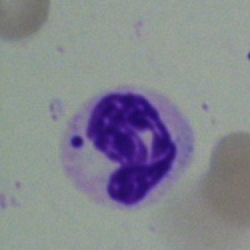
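Segmented neutrophil, the central cell in a stained human bone marrow smear. Its outline is round and smooth. The nucleus is a thick curved band folded back on itself, with no visible nucleoli. To the left of the nucleus, a small round dark purple dot lies in the cytoplasm.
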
